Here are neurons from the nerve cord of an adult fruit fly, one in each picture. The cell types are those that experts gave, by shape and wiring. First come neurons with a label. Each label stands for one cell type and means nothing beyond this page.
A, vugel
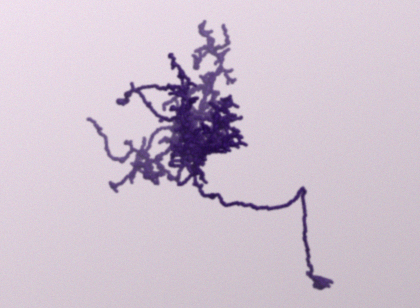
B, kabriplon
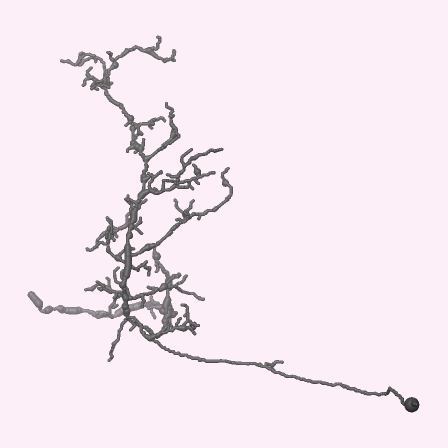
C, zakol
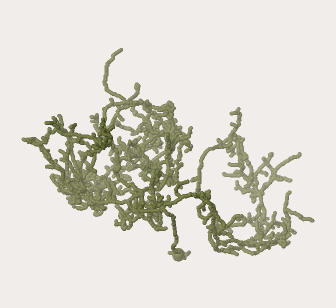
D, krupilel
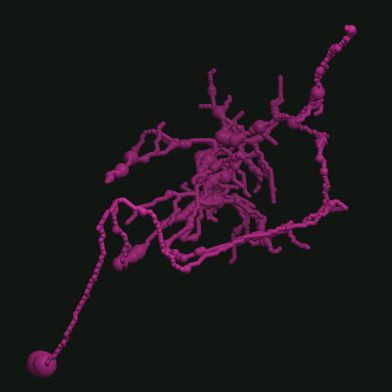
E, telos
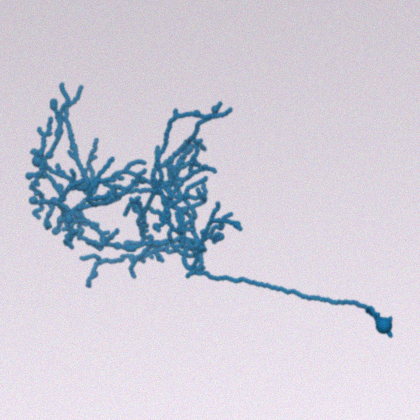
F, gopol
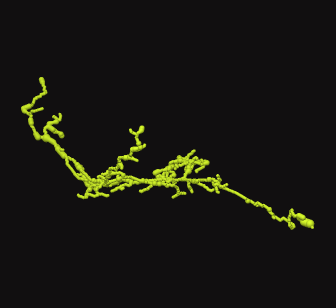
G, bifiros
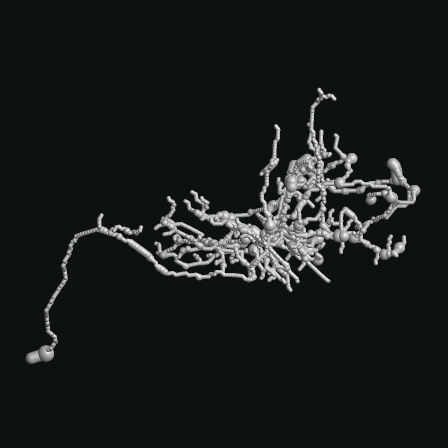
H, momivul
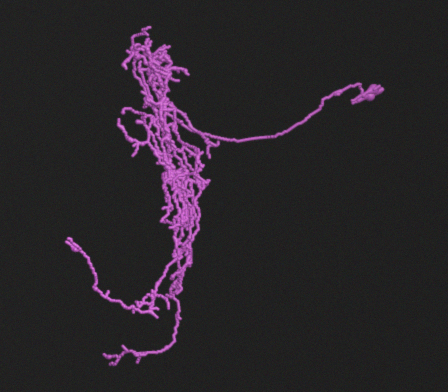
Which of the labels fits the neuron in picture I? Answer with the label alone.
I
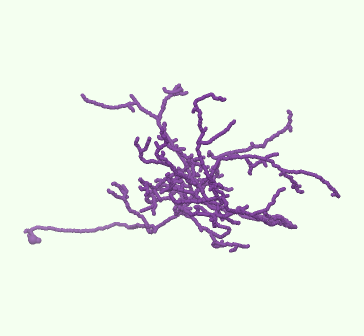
telos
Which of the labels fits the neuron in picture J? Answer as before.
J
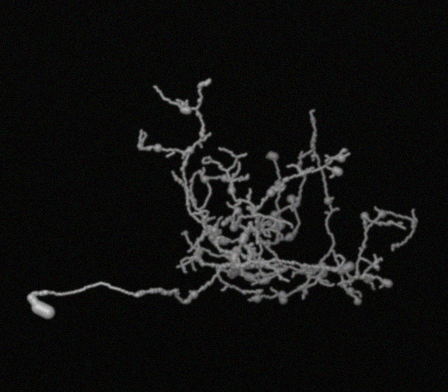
telos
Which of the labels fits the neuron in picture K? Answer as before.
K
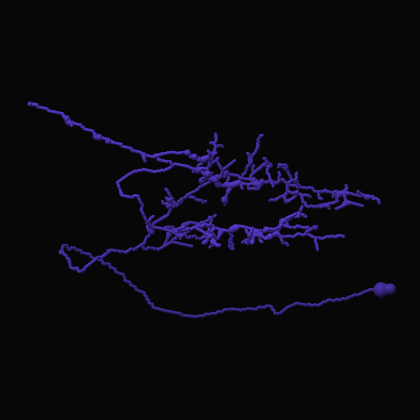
krupilel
